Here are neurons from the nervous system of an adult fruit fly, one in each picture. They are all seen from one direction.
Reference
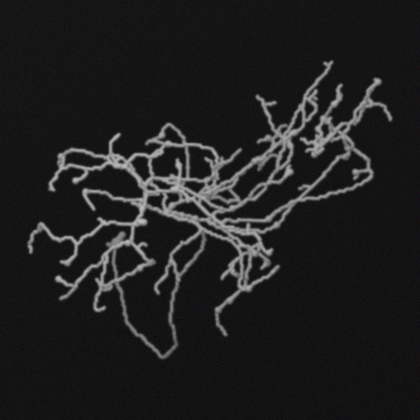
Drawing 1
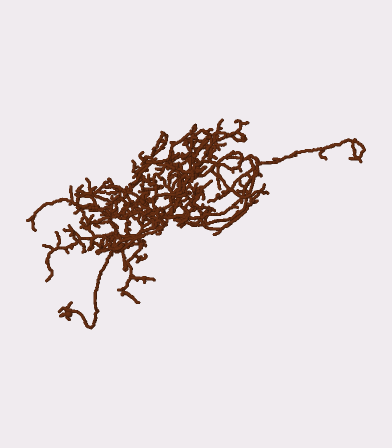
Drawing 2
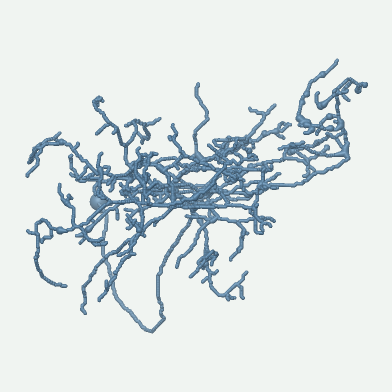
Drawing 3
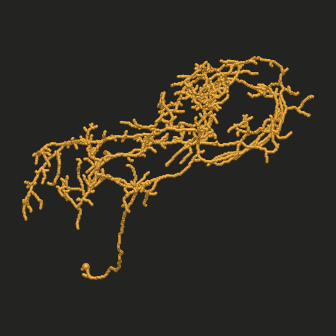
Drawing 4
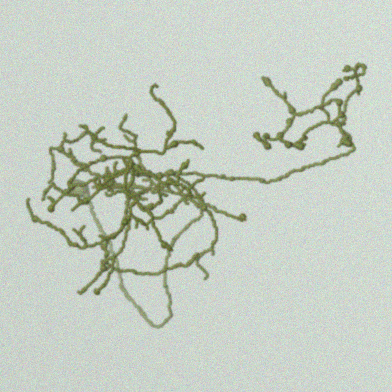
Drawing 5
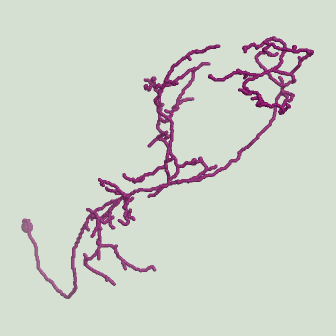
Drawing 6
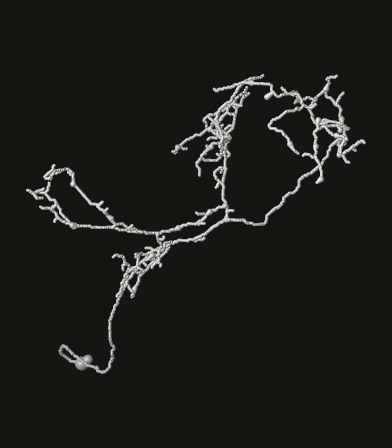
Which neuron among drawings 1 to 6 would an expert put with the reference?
Drawing 2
